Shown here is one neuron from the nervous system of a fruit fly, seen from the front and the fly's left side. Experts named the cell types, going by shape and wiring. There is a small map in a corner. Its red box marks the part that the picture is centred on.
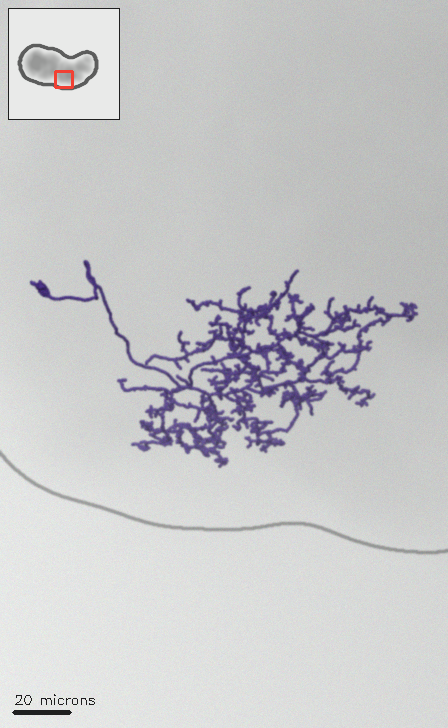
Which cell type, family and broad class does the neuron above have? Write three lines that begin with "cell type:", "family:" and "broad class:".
cell type: Cm19
family: Cm
broad class: optic-lobe intrinsic neuron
